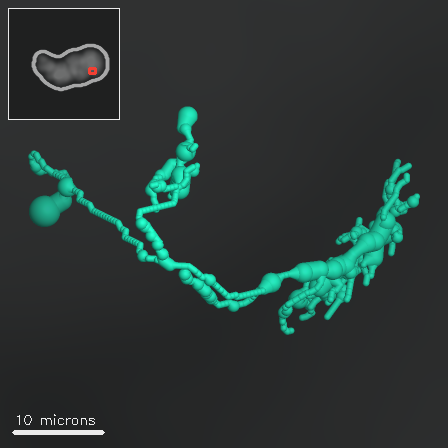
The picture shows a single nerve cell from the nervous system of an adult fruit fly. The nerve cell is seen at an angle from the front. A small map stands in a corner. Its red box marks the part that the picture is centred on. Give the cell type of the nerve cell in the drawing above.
T4a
